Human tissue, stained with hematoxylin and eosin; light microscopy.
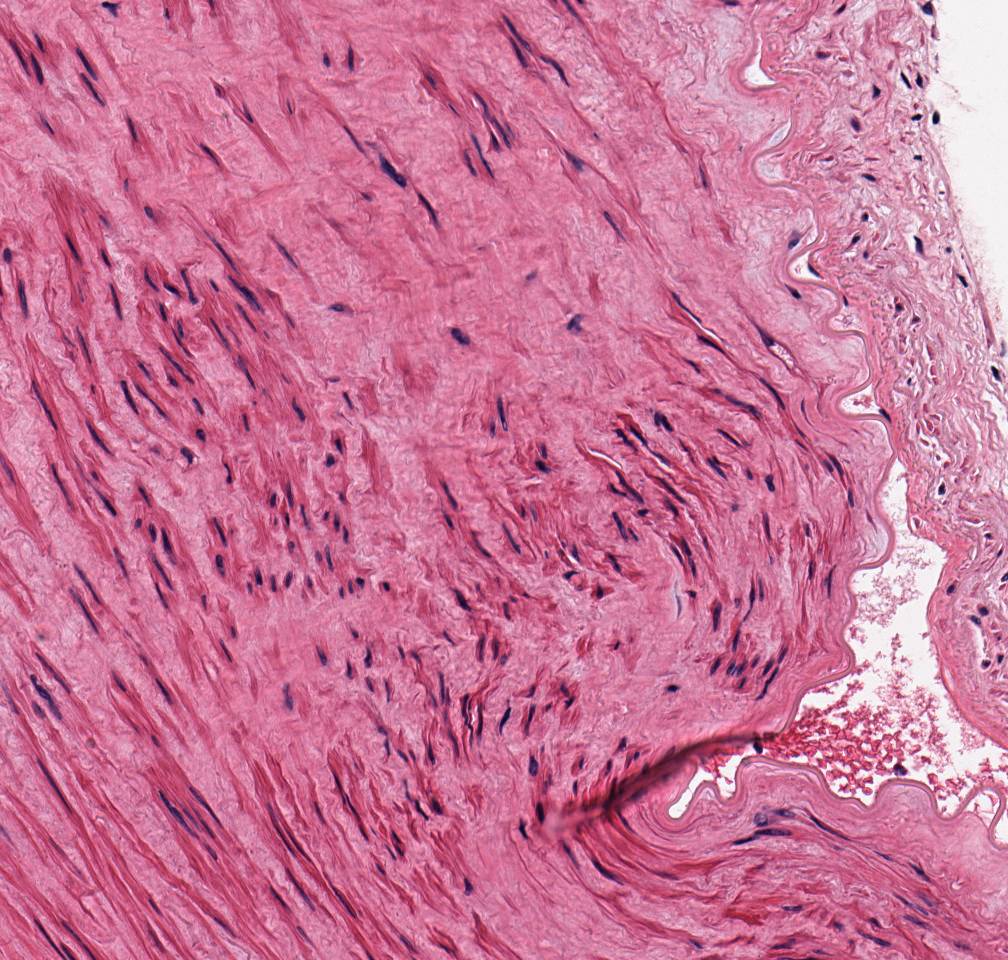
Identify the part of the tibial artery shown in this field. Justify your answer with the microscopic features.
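This is the tunica media. Notice the thick wall of densely packed pink fibres across the left and centre, open space to its right, and long, roughly parallel bundles curving with that border.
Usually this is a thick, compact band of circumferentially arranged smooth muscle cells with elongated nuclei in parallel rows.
Here the nuclei are dark and spindle-shaped, in line with the fibres. Then follow the right edge, lined by a thin, glassy, markedly wavy pink band.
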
